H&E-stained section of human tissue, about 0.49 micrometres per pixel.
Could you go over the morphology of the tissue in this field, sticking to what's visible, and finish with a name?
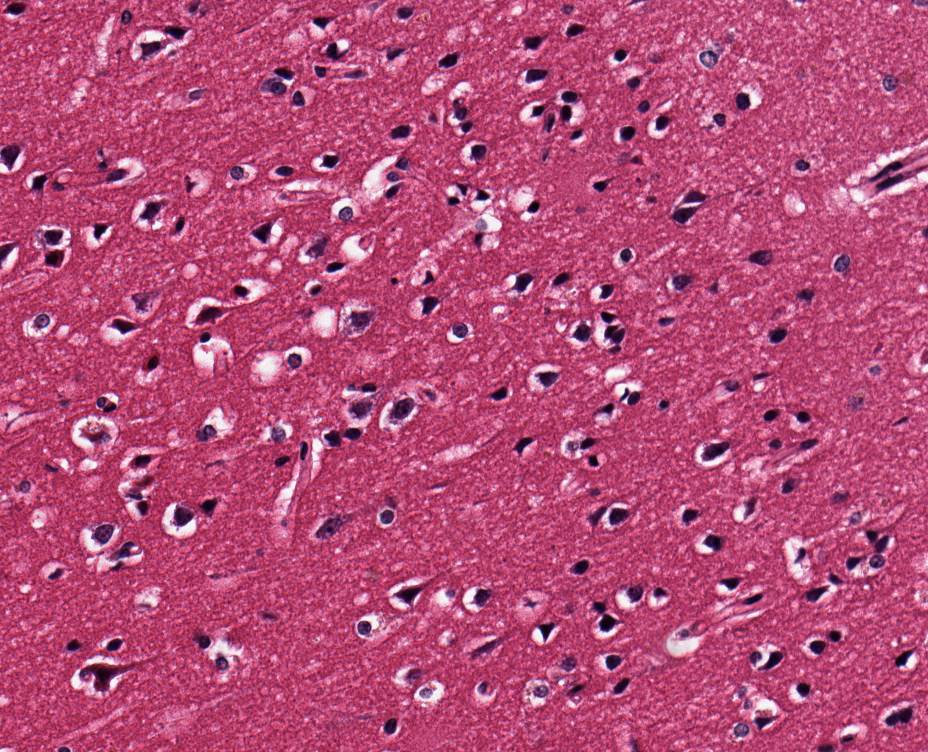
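Look first at the spread of cells: they lie singly across the field in a pink fibrillary neuropil, with no epithelium or glandular units. Many larger cells are neurons; see how their triangular bodies taper into a single process. Between them lie small round dark nuclei with scant visible cytoplasm. At the upper right edge, a small vessel with elongated dark nuclei runs diagonally. This is cerebral cortex.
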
